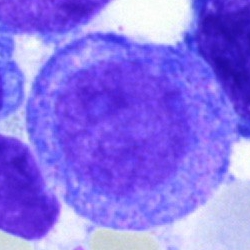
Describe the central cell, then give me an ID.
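The cell is round, its edge smooth. Within the nucleus the chromatin is finely granular and fairly evenly spread. A moderate rim of cytoplasm encircles the nucleus on every side, and no clear vacuoles appear in it. This is a promyelocyte.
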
